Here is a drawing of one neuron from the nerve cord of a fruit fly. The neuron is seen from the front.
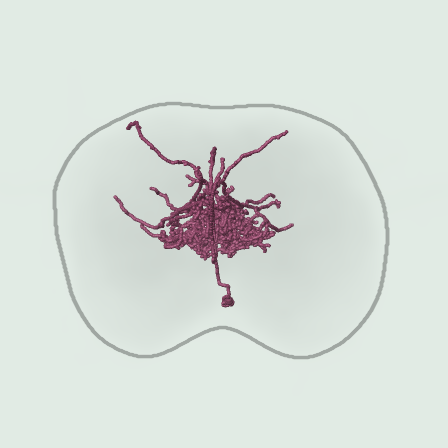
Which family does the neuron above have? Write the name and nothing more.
hemilineage 00A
